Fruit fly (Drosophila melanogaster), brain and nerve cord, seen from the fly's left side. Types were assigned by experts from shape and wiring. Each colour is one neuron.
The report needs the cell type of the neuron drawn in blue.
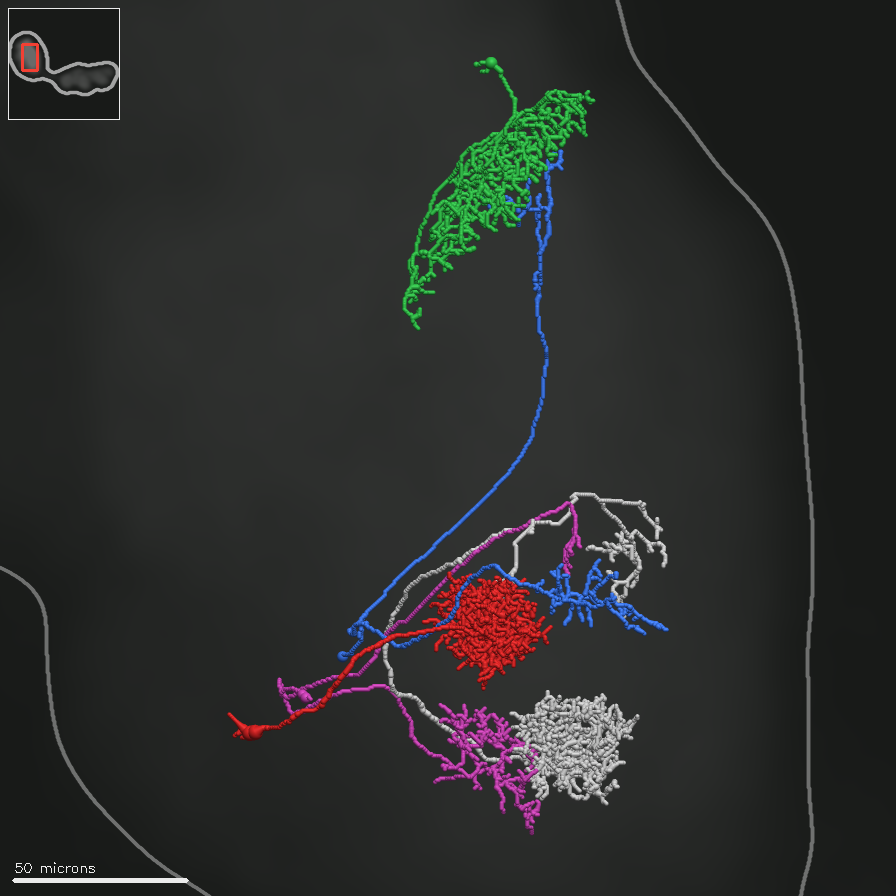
MeVP1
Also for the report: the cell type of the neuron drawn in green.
Pm2b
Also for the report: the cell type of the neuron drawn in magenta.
MeLo7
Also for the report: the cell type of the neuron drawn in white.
MeLo9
